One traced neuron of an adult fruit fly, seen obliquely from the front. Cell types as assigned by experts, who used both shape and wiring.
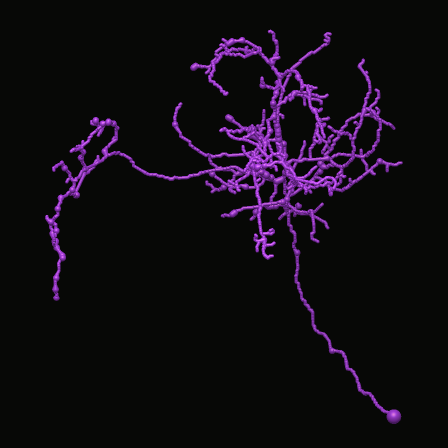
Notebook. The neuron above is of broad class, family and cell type: nerve-cord intrinsic neuron; hemilineage 04B; IN04B081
